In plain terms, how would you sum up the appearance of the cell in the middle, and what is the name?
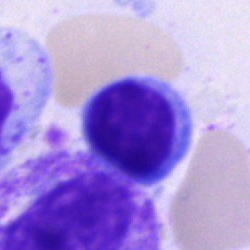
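The nucleus fills most of the cell, leaving a narrow rim of cytoplasm that is widest on the right side. That cytoplasm is medium blue. The chromatin is dark purple and dense, with a few slightly paler patches. It is a lymphocyte.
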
